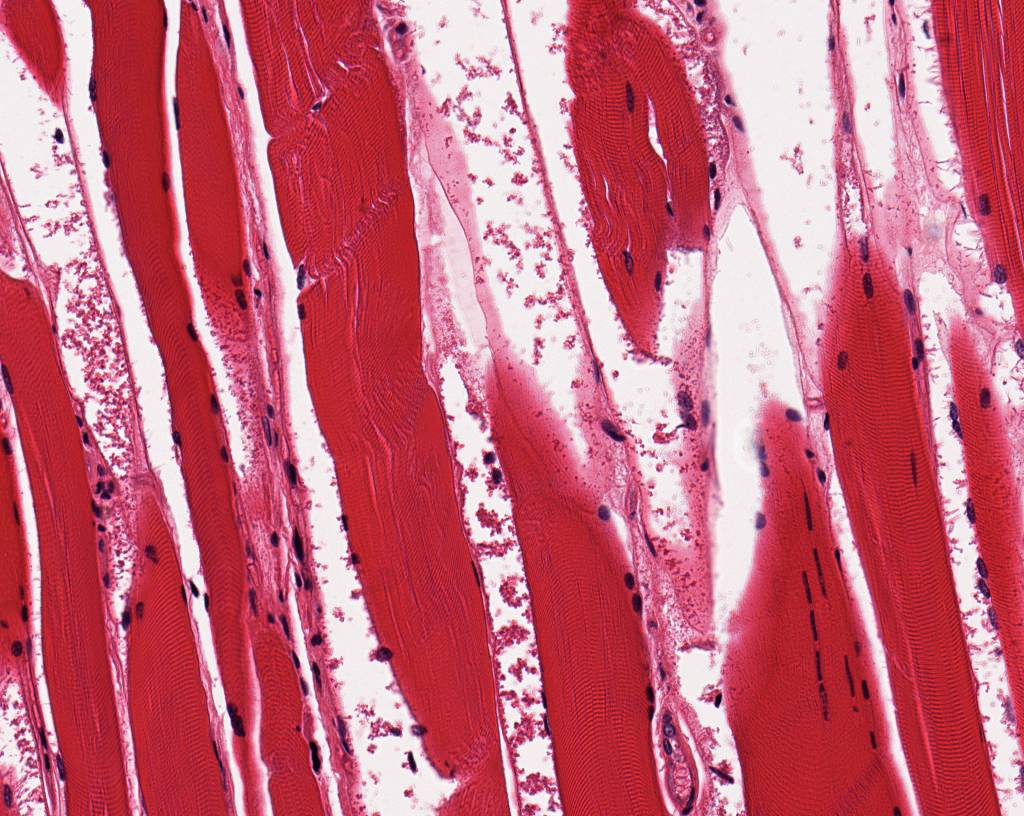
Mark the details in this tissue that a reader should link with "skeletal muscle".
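First, striations: the fibres show fine cross-striations running across their width.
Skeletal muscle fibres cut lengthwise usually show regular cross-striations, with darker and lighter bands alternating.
On this point the picture goes with skeletal muscle. Second, nuclei: those of the fibres are dark and elongated and sit at the fibre edges.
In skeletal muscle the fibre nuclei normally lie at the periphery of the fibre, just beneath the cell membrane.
This point agrees as well. Third, staining: the fibre cytoplasm takes up eosin as a deep, even red. Fourth, surroundings: thin, pale pink strands of connective tissue with a few spindle-shaped nuclei run between the fibres.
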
